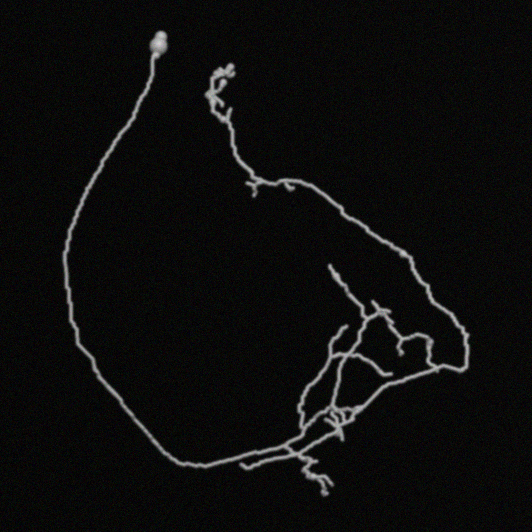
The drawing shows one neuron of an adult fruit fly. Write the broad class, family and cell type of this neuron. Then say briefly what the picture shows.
Its broad class is central-brain intrinsic neuron. The name of its family is class CX. Its cell type is FS4A. As drawn here it is about as wide as it is tall.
